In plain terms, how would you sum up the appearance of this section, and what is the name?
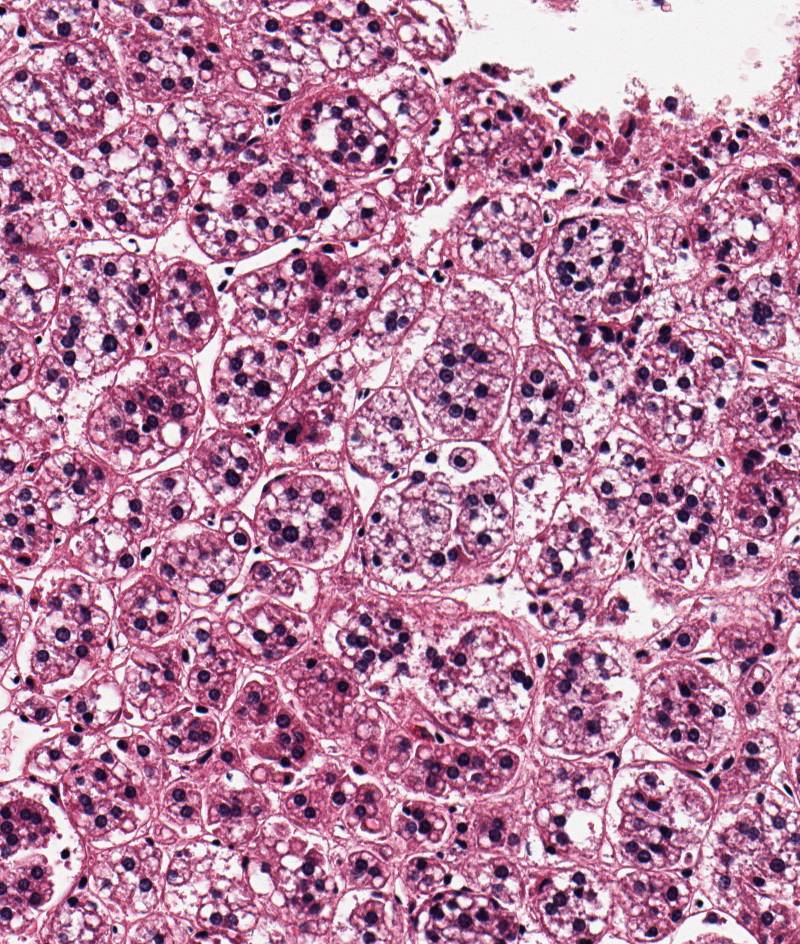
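Thin partitions outline rounded cell nests throughout the field. The nests are solid, without a central lumen. Their cells have bubbly pale pink cytoplasm full of many small clear vacuoles, and small, round, dark nuclei of fairly uniform size. This is adrenal gland.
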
